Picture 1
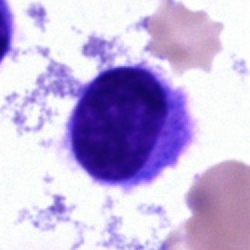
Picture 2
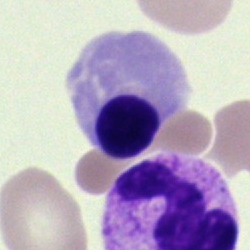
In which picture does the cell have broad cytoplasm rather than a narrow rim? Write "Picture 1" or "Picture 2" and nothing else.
Picture 2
